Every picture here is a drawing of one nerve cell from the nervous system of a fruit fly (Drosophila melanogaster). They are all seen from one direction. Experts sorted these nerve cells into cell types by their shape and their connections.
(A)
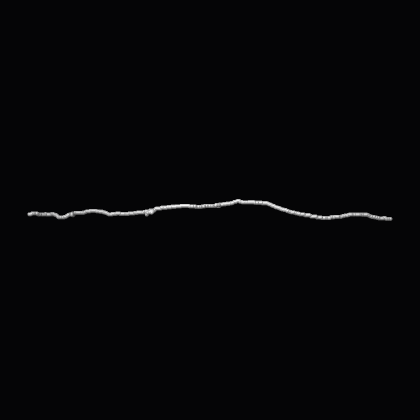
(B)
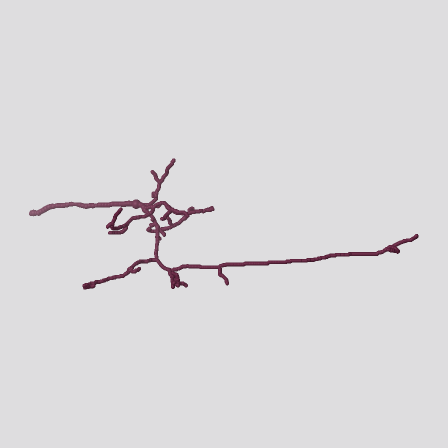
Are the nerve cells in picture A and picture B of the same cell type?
no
